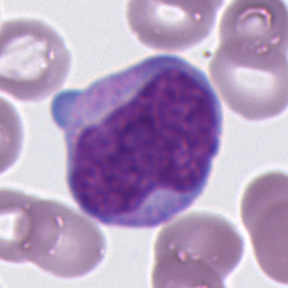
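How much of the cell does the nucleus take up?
It fills most of the cell.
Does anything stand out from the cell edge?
Yes, a small rounded bleb projects from the upper left edge.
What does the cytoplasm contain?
No coarse granules are seen in it, and it has no vacuoles.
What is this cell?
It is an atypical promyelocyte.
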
